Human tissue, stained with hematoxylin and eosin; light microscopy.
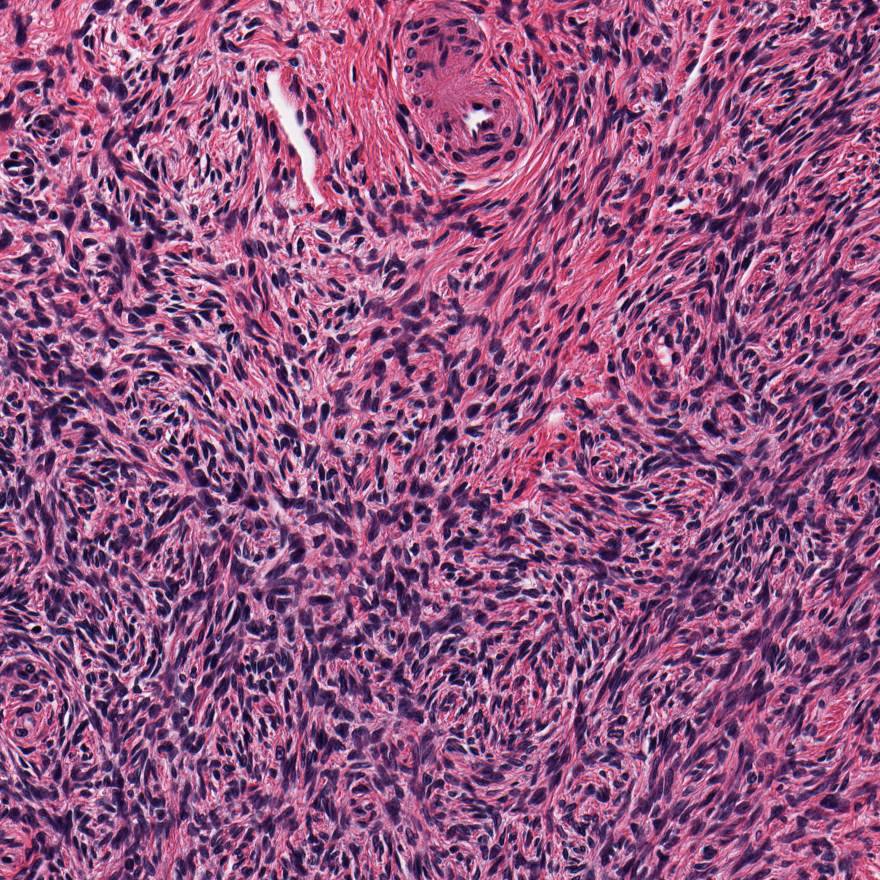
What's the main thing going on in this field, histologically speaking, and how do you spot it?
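That's ovarian cortex. Spindle cells pack the whole field in short, swirling, interlacing bundles, their dark, elongated to oval nuclei crowded together.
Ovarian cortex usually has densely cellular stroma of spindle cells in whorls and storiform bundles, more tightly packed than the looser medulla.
Cytoplasm is scant and pink with indistinct borders, and there's no epithelium, gland or fat cell.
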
